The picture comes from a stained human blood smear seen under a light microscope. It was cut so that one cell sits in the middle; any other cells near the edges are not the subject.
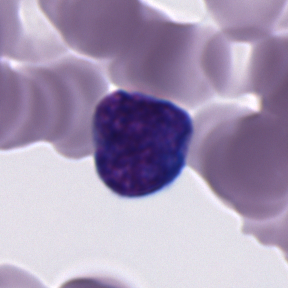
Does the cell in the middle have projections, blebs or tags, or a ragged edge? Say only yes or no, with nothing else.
No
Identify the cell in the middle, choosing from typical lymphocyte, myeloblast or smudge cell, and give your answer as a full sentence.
Occupying the centre of the crop is a typical lymphocyte.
